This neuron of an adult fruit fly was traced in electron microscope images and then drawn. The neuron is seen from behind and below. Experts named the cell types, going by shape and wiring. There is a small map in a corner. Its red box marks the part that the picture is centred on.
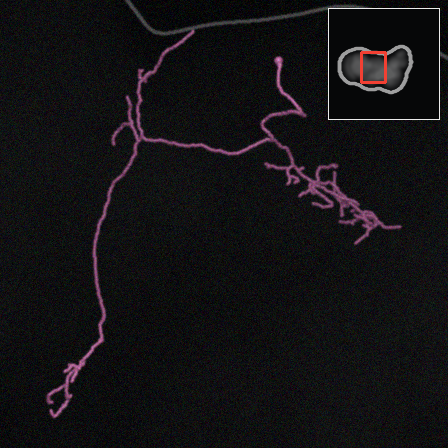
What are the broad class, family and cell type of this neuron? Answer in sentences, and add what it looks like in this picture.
This is a central-brain intrinsic neuron. The family is hemilineage SMPpv1. It is of cell type SCL002m. The cell body can be seen at the top of the picture. In this view it is about as wide as it is tall.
